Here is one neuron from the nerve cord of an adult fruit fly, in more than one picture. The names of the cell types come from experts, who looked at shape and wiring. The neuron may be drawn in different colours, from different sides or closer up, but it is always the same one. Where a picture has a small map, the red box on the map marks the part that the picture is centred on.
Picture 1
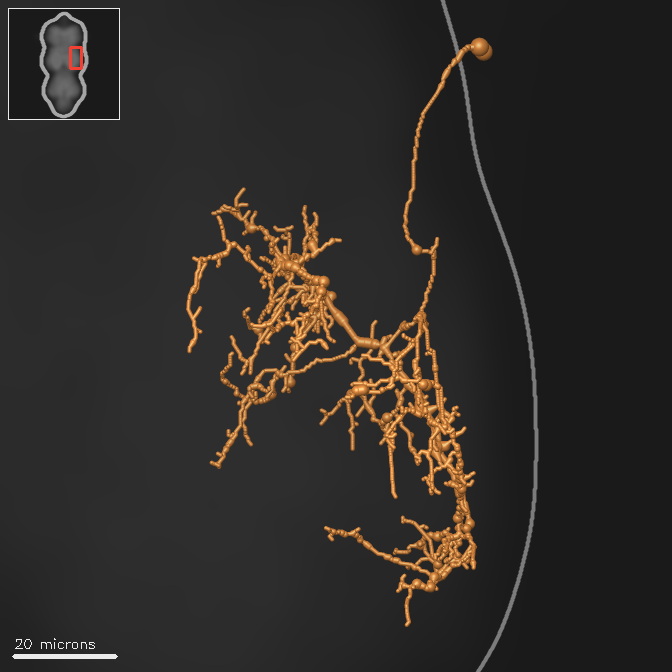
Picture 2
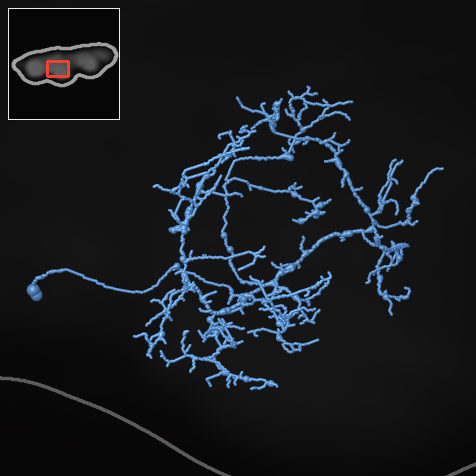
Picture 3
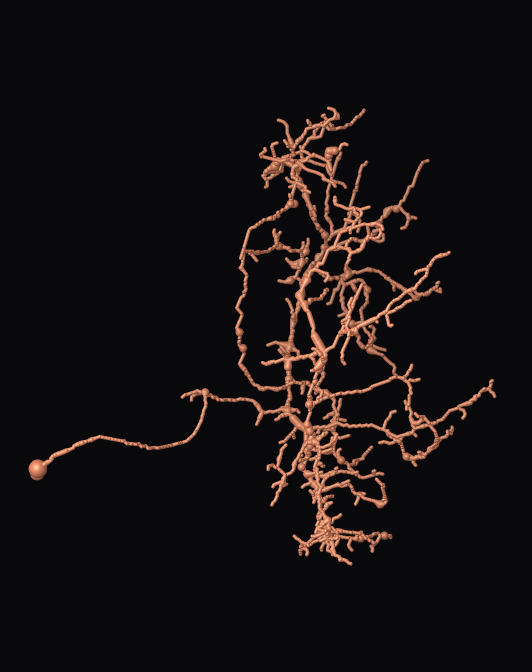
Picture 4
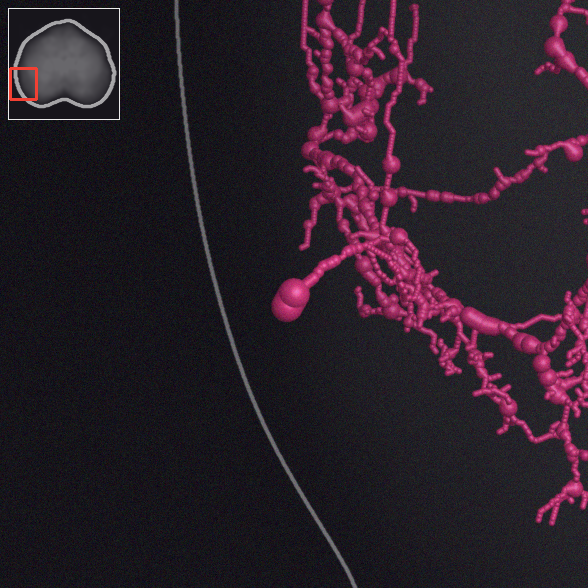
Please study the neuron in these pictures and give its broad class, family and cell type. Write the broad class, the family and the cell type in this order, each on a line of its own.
nerve-cord intrinsic neuron
hemilineage 16B
IN16B082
